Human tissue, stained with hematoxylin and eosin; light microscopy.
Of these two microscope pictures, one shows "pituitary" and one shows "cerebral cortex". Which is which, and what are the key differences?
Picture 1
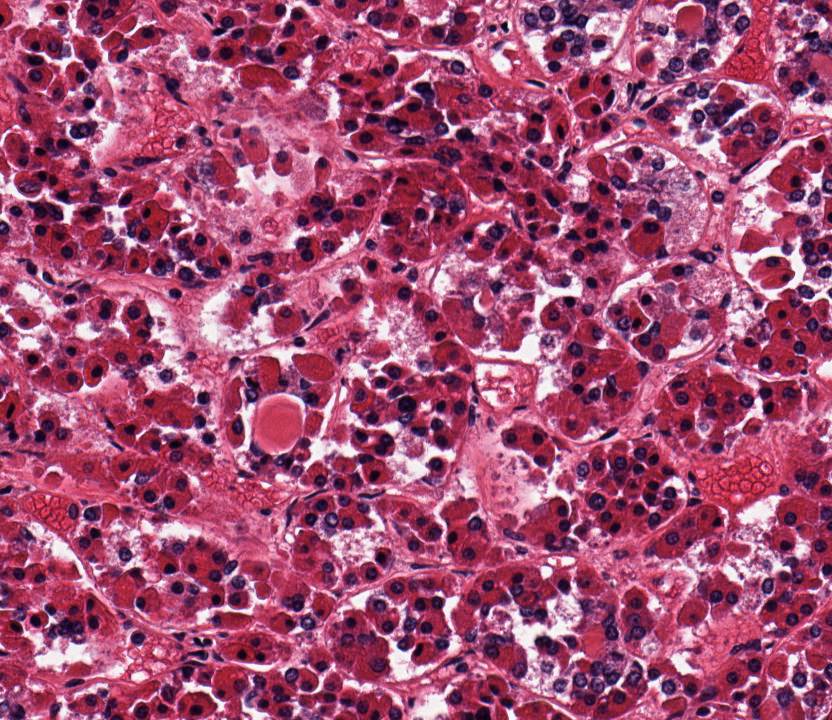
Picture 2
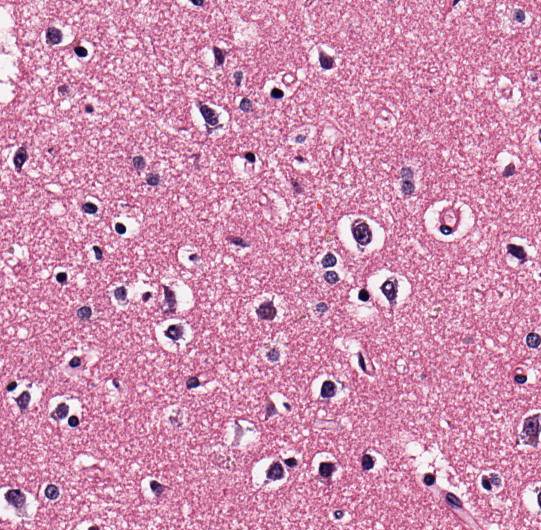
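Of the two, pituitary is picture 1 and cerebral cortex picture 2. Picture 1 has many nests with pale, finely granular greyish-pink zones and nuclei scattered among the red cells. A single round, smooth, homogeneous pink globule lies in one nest just left of and below centre. Its septa carry capillaries packed with red blood cells, as at the right edge. In picture 2, cells lie singly and fairly evenly across the field, forming no rows, layers or clusters. Between them is a finely granular pink meshwork pitted with many tiny clear vacuoles. Many smaller cells show small, round, dark nuclei with little visible cytoplasm. It has no epithelium, glands or fat cells.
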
